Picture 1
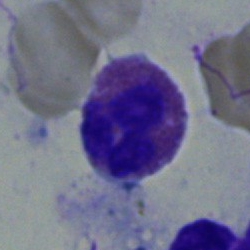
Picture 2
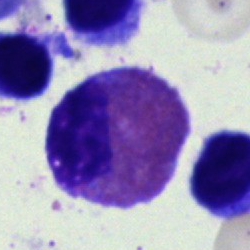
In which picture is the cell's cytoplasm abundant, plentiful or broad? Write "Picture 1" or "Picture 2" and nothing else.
Picture 2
